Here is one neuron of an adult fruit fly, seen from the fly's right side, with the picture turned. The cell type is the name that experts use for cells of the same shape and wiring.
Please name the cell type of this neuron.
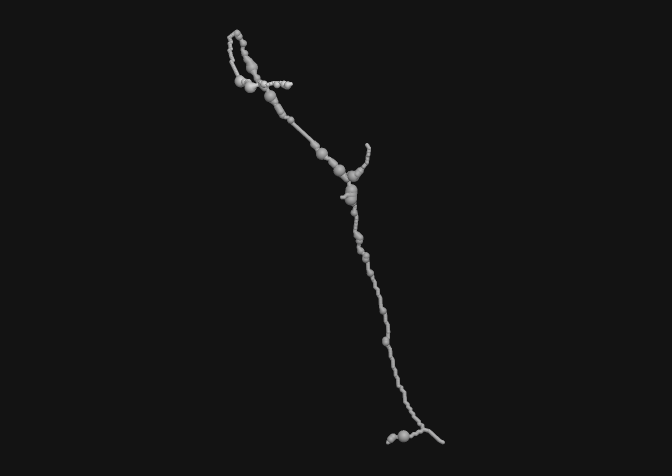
SNta43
